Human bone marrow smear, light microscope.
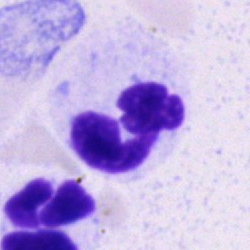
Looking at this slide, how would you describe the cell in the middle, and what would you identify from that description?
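A curved, C-shaped band forms the nucleus, its upper right end knobbed into small lobes. The cytoplasm is abundant and very pale greyish-lilac, holding only sparse, faint, fine lilac granules. This is a segmented neutrophil.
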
